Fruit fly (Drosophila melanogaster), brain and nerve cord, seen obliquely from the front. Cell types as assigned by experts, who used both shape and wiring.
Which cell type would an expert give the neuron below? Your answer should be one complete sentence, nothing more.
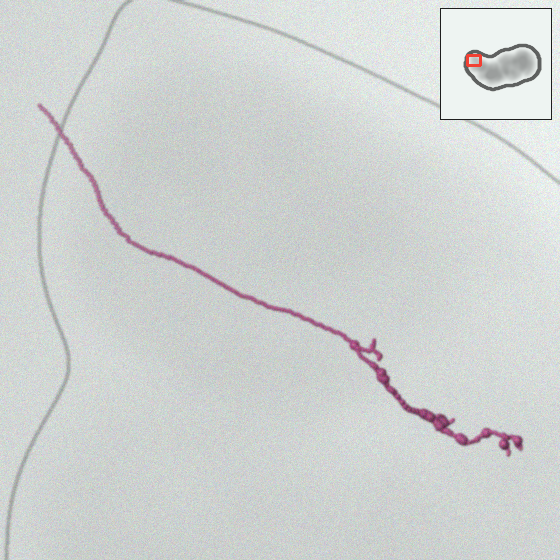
This neuron is classified under the cell type SNxx06.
